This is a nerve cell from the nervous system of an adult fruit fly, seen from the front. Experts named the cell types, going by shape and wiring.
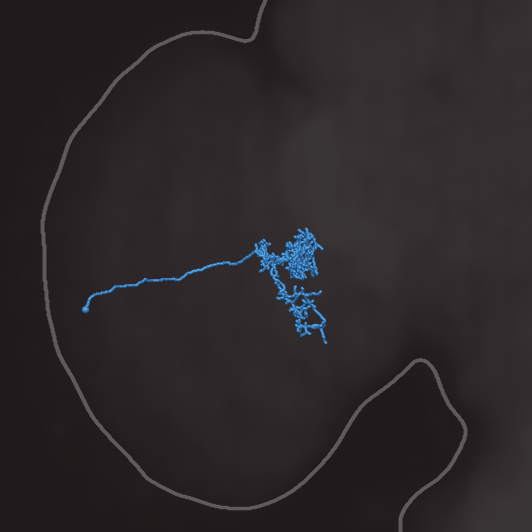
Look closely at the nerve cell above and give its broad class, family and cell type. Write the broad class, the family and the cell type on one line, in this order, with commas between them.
optic-lobe intrinsic neuron, Tm, Tm24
